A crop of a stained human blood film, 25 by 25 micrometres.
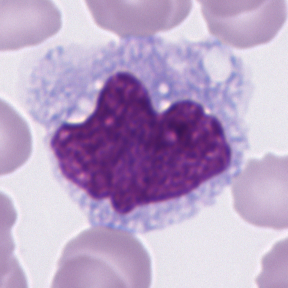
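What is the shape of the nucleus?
It is irregular, with notches along its upper edge, and measures about 16 by 12 micrometres.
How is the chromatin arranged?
It is finely lacy rather than clumped into dense blocks.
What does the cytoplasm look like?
It is abundant and pale grey-blue, with a clear round vacuole at the upper right.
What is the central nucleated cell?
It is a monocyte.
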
